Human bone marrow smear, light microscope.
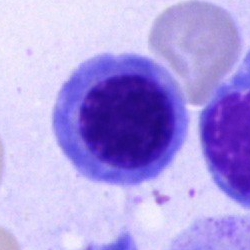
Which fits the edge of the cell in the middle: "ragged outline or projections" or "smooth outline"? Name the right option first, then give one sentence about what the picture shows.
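Smooth outline. The cell outline is round and smooth.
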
